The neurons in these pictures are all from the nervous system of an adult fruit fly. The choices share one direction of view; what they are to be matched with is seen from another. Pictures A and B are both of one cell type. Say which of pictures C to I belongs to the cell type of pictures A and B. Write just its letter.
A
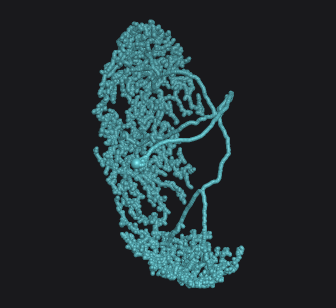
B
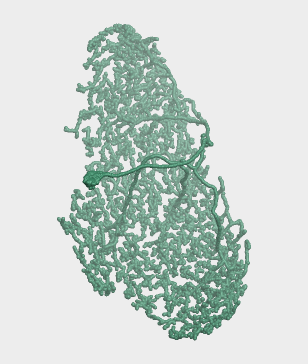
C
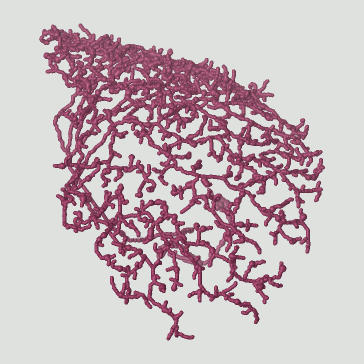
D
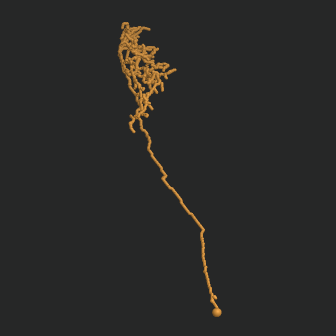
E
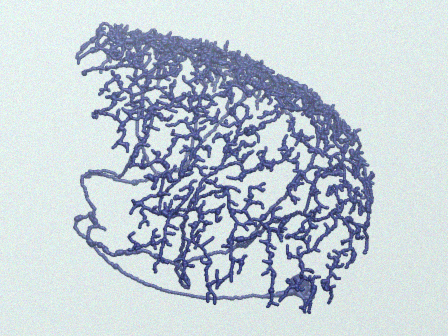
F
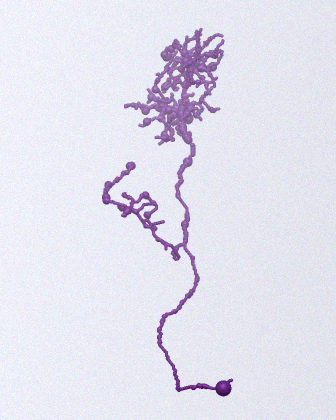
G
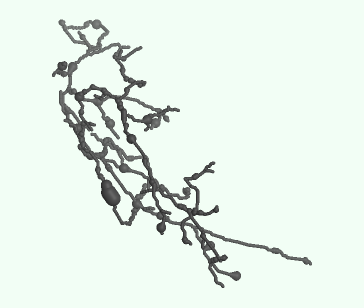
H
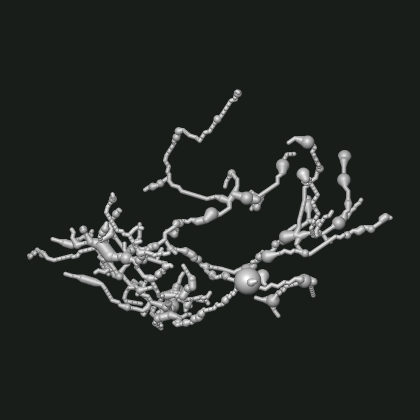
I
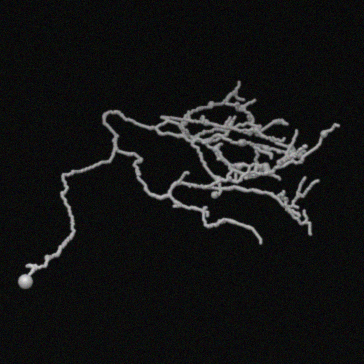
E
